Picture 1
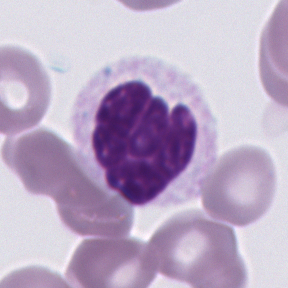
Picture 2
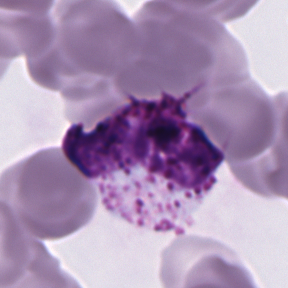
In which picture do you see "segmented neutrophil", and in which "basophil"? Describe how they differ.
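Picture 1 shows a segmented neutrophil; picture 2 shows a basophil. The outline in picture 1 is roughly round and smooth, whereas in picture 2 thin pointed spikes project from the upper right edge. Picture 1 has fine pinkish-violet granules scattered through pale pinkish-lilac cytoplasm; picture 2 has coarse purple granules, set apart by pale space, over its pale lower part.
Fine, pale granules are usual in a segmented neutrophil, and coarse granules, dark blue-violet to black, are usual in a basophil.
In picture 1 the chromatin stains deep purple and looks clumped, while in picture 2 a dense dark purple mass fills the upper half of the cell.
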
